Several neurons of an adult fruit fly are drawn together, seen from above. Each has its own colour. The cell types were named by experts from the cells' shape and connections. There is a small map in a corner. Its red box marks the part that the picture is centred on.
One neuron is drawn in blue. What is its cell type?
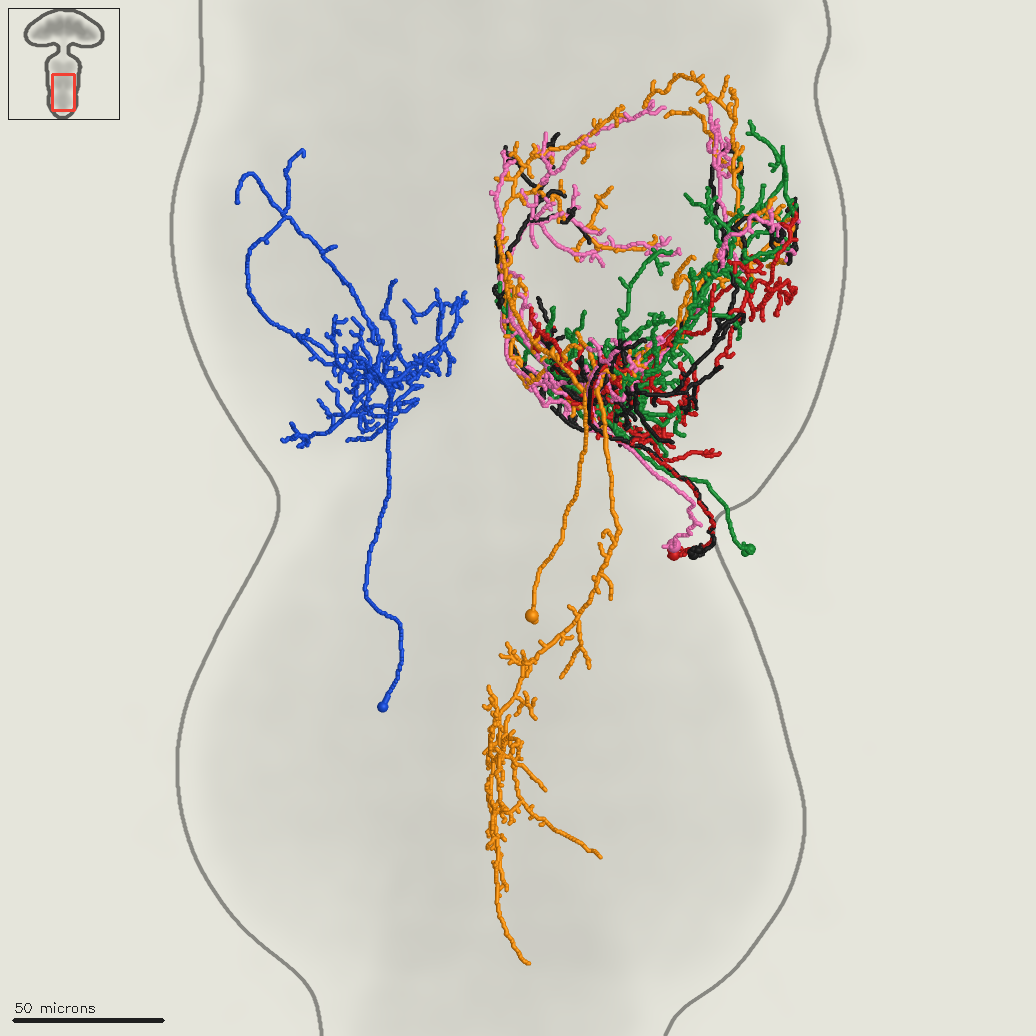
IN03A091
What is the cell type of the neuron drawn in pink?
IN03A063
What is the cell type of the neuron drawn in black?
IN03A079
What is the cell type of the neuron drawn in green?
IN20A.22A008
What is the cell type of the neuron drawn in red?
IN03A090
